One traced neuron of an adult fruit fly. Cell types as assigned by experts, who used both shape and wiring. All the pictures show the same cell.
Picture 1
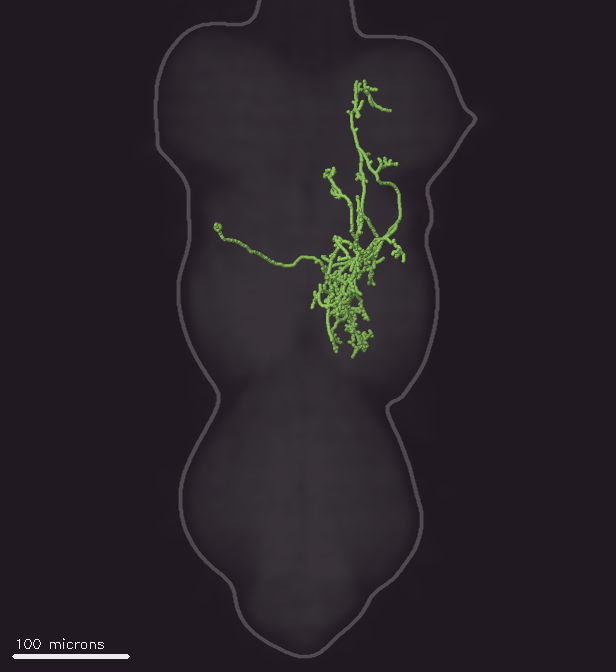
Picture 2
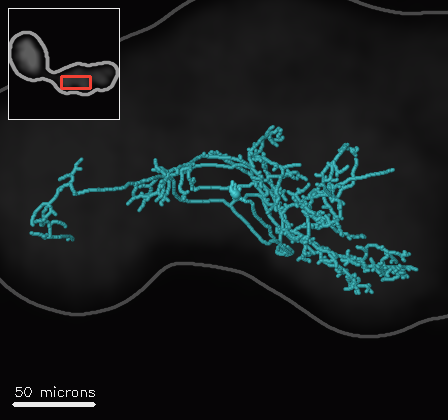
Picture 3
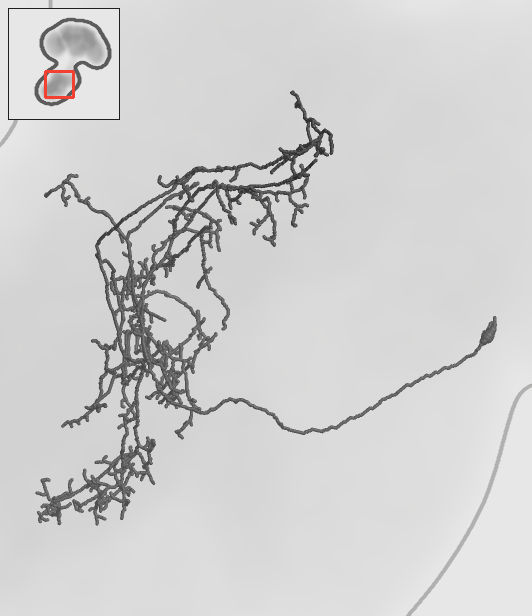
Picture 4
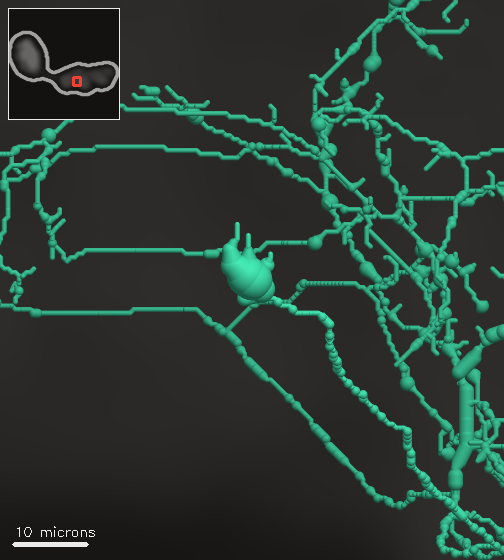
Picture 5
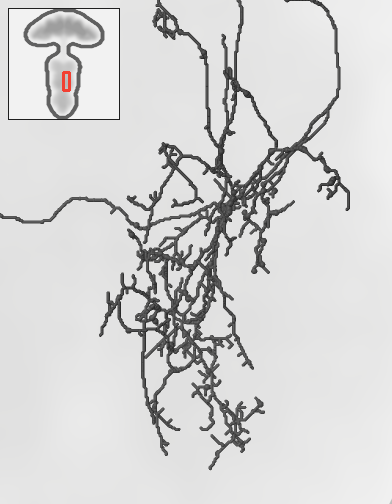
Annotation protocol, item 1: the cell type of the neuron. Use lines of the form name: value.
cell type: IN09B038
